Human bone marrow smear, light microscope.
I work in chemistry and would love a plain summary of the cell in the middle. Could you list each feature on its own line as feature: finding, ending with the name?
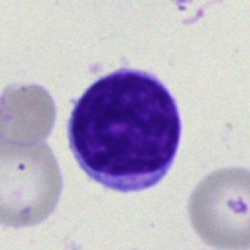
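Outline: round, smooth, no surface projections
Chromatin: deep purple, dense, coarsely mottled
Cytoplasm: thin crescent, mainly along lower edge
Granules: none visible in cytoplasm
Name: lymphocyte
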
